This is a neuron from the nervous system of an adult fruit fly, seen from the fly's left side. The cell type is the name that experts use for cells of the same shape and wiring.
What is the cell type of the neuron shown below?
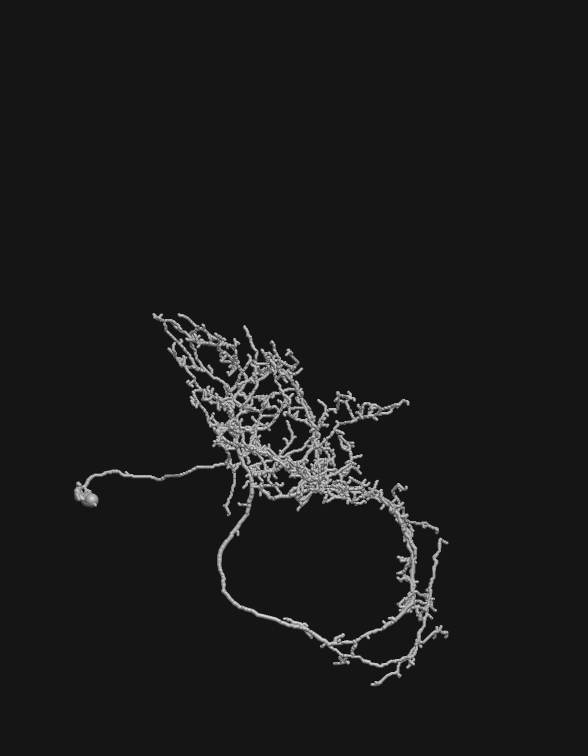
CB0244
